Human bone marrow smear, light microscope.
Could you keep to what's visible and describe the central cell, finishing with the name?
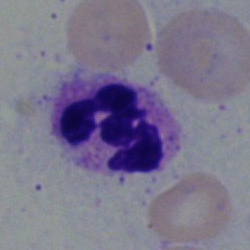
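Let's go through it slowly: the nucleus is divided into several separate lobes. Look closely and you'll find those lobes joined by narrow connections, with small pale gaps between them. The chromatin is dense and dark purple. In the cytoplasm there are fine, small lilac granules. This central cell is a segmented neutrophil.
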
